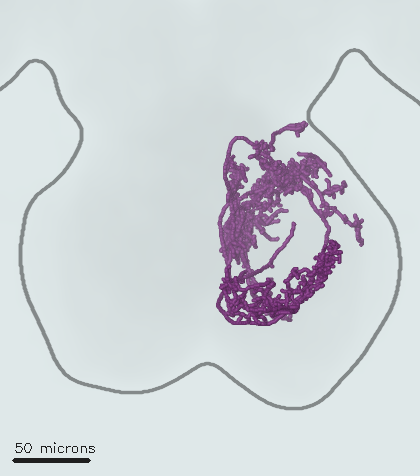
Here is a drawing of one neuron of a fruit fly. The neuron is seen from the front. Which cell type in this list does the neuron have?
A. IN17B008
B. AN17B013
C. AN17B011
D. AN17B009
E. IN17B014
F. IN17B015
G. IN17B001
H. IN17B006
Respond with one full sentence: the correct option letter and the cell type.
Among the listed cell types, IN17B006 in option H is that of the neuron.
